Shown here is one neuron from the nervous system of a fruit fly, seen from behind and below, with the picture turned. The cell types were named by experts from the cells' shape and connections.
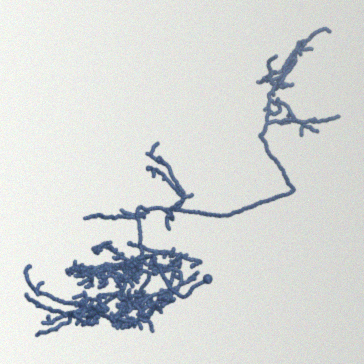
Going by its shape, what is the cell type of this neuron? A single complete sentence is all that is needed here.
It is to cell type AN06B026 that the neuron belongs.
